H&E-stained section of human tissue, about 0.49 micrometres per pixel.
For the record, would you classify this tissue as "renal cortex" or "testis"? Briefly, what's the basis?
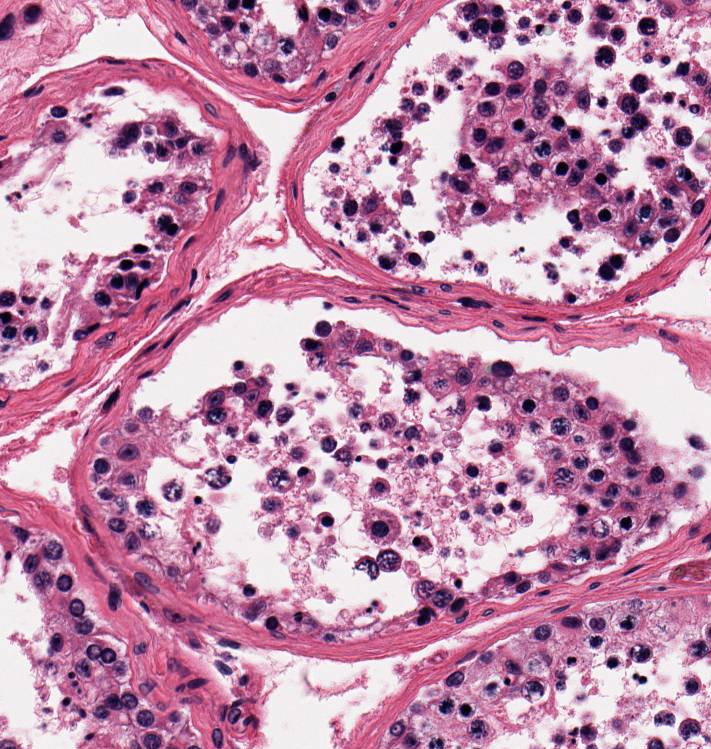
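The tissue is testis rather than renal cortex. The decisive finding is what the tubules hold: many loosely packed round cells with round dark nuclei, several with coarse clumped chromatin, among which small, very dense, dark nuclei are scattered. Rounded tubules cut across fill the field, a large one in the lower centre and another in the upper right. The centre of the large lower tubule holds pale, foamy, vacuolated debris mixed with loose cells.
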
